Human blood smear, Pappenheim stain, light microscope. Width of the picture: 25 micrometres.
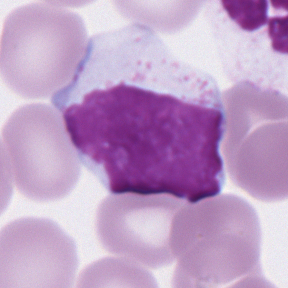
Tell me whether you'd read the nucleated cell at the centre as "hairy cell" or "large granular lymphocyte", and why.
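This is a large granular lymphocyte, not a hairy cell. What decides it is the cytoplasm: fine reddish-purple granules are scattered there, mostly just above the nucleus.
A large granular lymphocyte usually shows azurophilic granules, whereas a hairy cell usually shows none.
The granules present here therefore agree with a large granular lymphocyte. The nucleus is a single unlobed mass, roughly four-sided with angular corners, about 15 by 10 micrometres. It sits in the lower part of the cell, below most of the cytoplasm, with dark purple, dense chromatin showing slight coarse clumping.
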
